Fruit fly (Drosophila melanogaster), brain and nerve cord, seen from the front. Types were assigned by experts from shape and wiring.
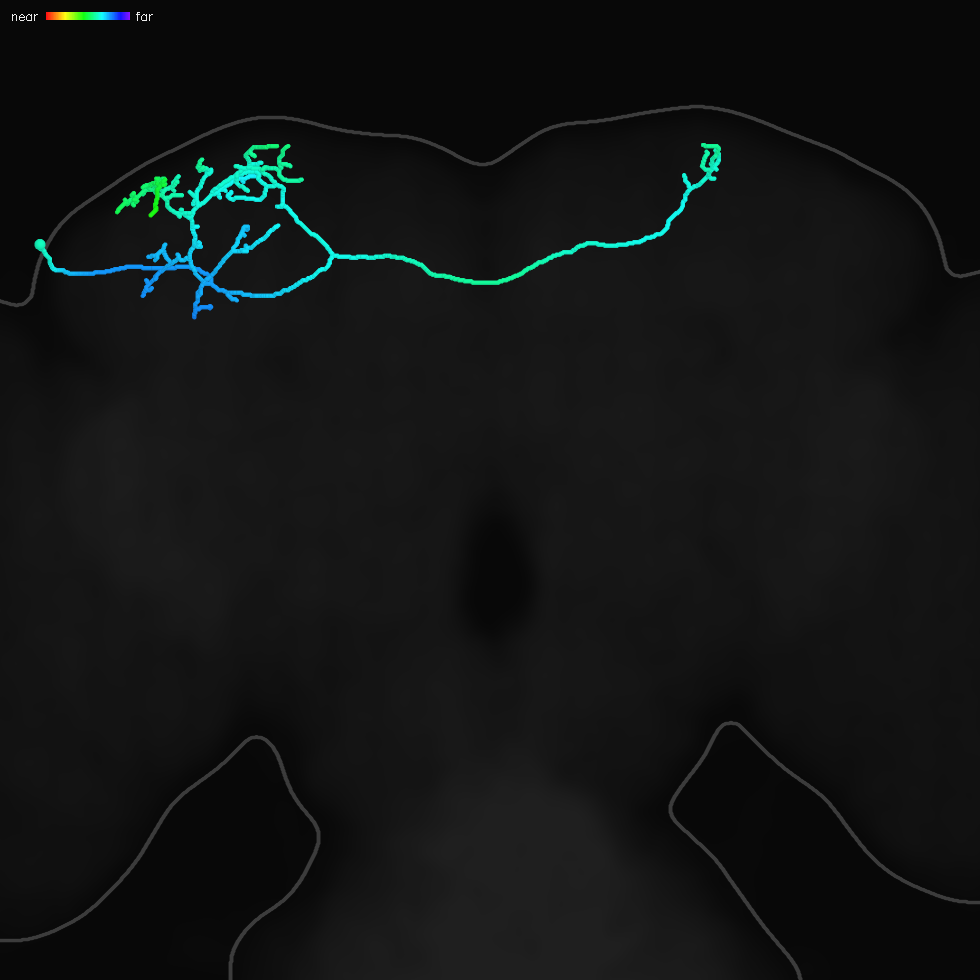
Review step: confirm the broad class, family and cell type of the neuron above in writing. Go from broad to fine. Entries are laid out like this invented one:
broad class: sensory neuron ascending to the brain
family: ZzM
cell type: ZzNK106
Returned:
broad class: central-brain intrinsic neuron
family: hemilineage LHp2
cell type: CB3548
